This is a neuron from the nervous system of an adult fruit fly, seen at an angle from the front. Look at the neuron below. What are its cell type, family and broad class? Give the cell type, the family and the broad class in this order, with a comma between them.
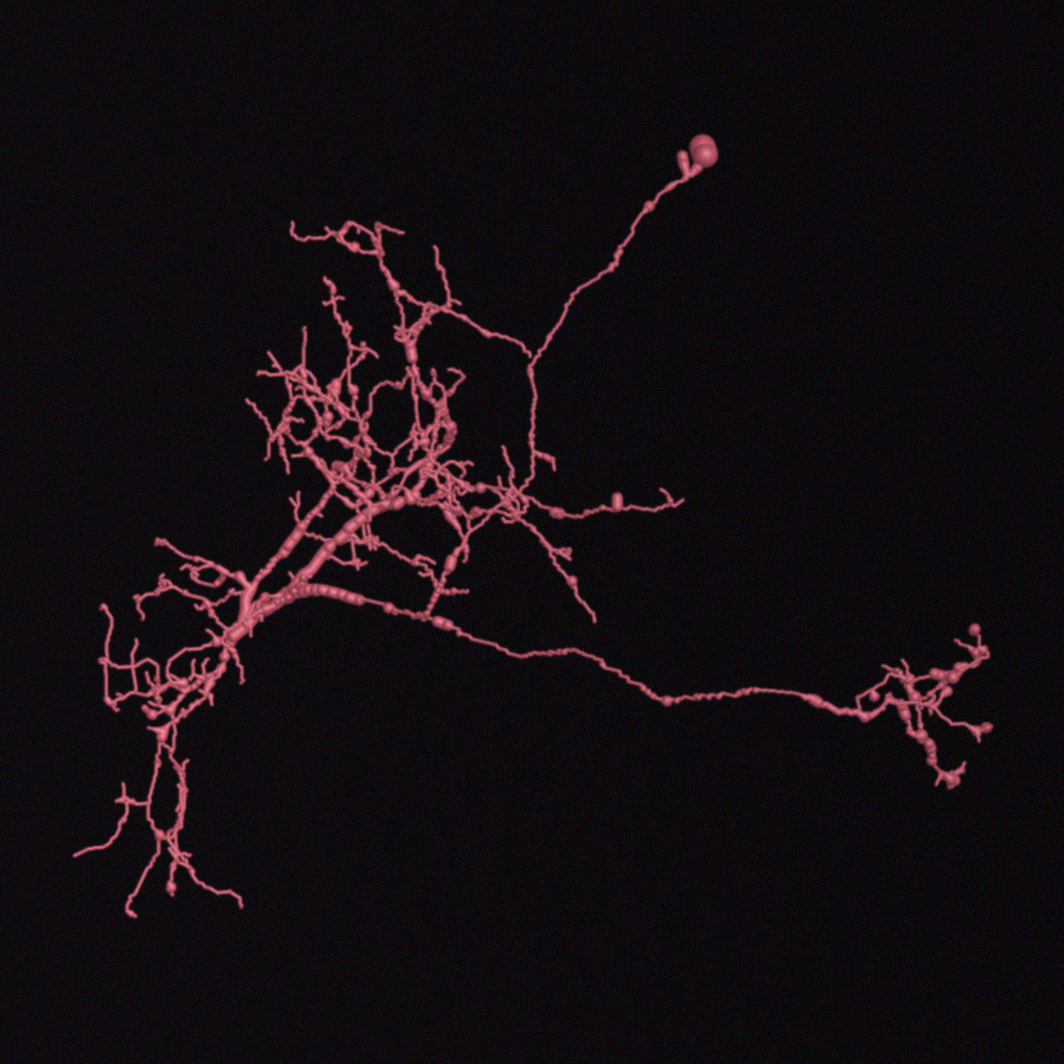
CL323, hemilineage VLPp2, central-brain intrinsic neuron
